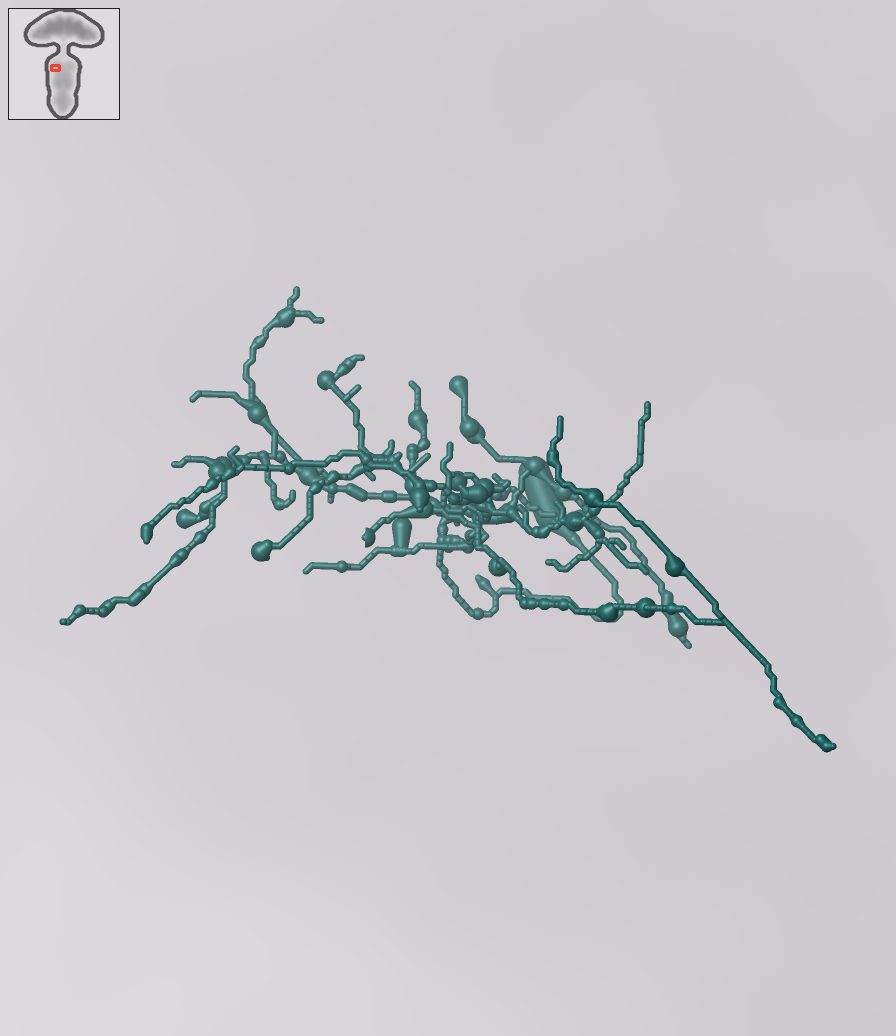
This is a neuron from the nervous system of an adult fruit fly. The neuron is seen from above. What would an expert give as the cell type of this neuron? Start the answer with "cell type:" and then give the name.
cell type: IN01B082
